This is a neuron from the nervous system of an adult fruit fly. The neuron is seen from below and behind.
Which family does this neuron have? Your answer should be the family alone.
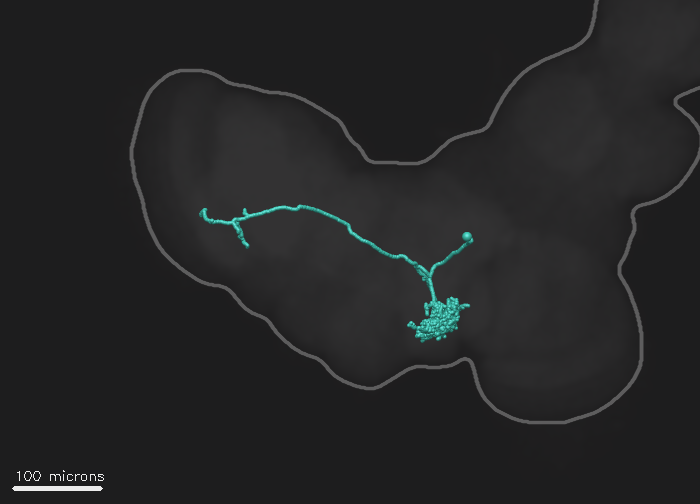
hemilineage VLPl&p2_posterior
